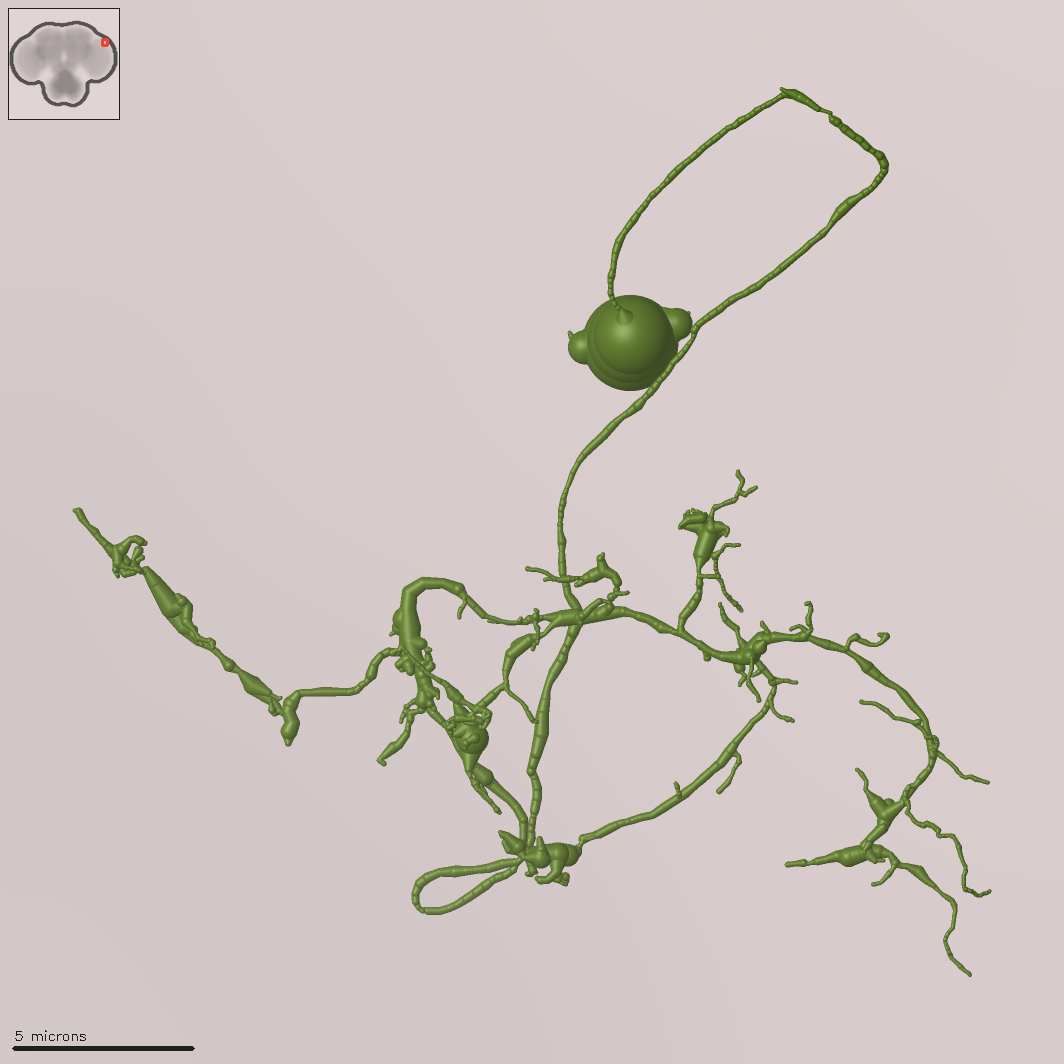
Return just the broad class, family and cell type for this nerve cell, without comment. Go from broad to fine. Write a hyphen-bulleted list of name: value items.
- broad class: optic-lobe intrinsic neuron
- family: Dm
- cell type: Dm2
